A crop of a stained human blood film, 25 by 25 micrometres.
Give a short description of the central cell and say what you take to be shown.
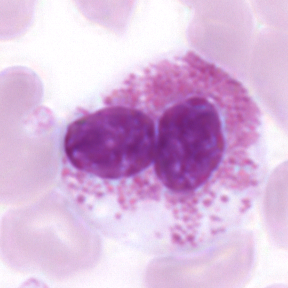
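Two nuclear lobes of about equal size are present, and neither shows a nucleolus. The granules are fairly uniform in size. Below the nucleus the cytoplasm is paler and less crowded with granules than above it. The cell is an eosinophil.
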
